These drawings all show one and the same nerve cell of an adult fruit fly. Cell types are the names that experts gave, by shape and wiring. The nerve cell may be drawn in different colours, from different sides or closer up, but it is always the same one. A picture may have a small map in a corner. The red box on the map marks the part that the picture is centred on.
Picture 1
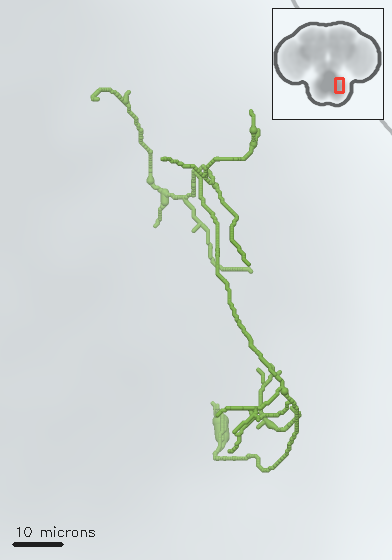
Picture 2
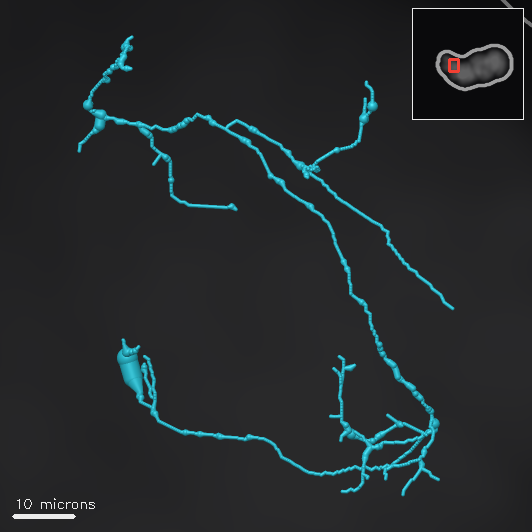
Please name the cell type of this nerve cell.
MNhl60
